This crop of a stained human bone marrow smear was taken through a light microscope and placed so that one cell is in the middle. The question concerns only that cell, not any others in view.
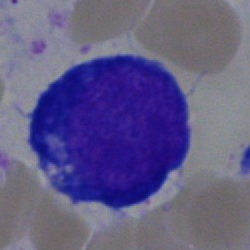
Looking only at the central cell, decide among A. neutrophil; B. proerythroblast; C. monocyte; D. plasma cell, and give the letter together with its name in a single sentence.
The centered cell is a proerythroblast, which is why option B is right.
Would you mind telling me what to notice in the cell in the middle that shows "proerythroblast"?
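It's a proerythroblast. Have a look: the nucleus fills most of the cell and leaves only a narrow rim of cytoplasm, and that cytoplasm is deep blue. The chromatin is finely stippled purple, with no coarse dark clumps. Down in the lower-left part you'll also see some pale, vacuole-like clear spots.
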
